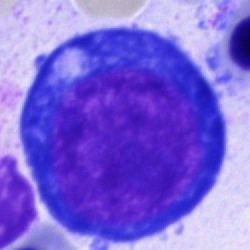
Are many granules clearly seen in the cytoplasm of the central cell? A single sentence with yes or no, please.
No, within the cytoplasm of the cell there is no visible granule.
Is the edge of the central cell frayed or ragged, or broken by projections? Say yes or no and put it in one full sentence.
Yes, ragged or frayed parts, or projections, blebs or tags, are present on the cell's outline.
